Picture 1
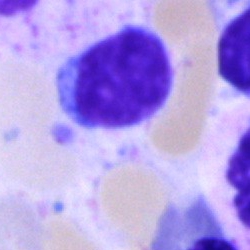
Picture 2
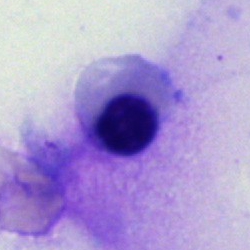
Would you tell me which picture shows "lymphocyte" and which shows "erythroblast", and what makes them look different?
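As far as I can tell, picture 1 is the lymphocyte and picture 2 is the erythroblast. In the lymphocyte the nucleus sits toward the right, and the cytoplasm is scant, just a narrow rim lying mostly on the left.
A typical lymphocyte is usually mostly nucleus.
The erythroblast's nucleus is off-centre too, but toward the lower right, and its chromatin is very dark and densely condensed, with no nucleoli visible.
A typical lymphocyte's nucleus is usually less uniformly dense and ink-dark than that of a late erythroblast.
The erythroblast's cytoplasm, I'd say, is pale greyish-blue. Neither cell shows any granules in its cytoplasm. One more thing in picture 1: a pale red cell lies against the right side of the lymphocyte.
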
